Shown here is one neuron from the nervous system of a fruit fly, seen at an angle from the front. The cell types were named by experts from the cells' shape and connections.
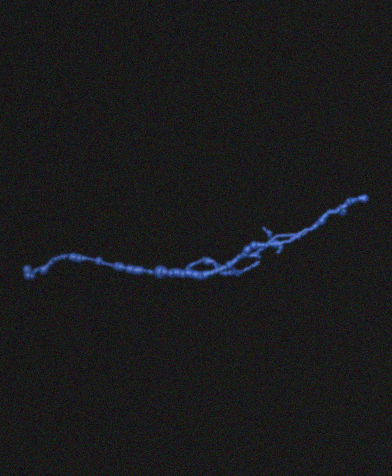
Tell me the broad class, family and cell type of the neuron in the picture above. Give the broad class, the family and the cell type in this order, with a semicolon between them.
sensory neuron entering the nerve cord; class gustatory; LgLG6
